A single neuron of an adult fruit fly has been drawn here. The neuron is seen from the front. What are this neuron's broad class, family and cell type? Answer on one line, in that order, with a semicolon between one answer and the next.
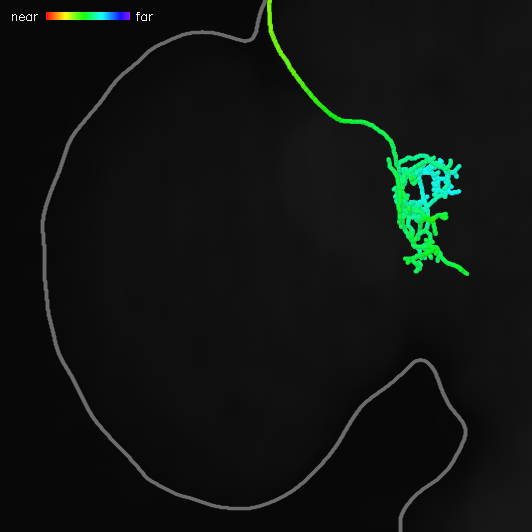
central-brain intrinsic neuron; hemilineage LHl4_posterior; PLP103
